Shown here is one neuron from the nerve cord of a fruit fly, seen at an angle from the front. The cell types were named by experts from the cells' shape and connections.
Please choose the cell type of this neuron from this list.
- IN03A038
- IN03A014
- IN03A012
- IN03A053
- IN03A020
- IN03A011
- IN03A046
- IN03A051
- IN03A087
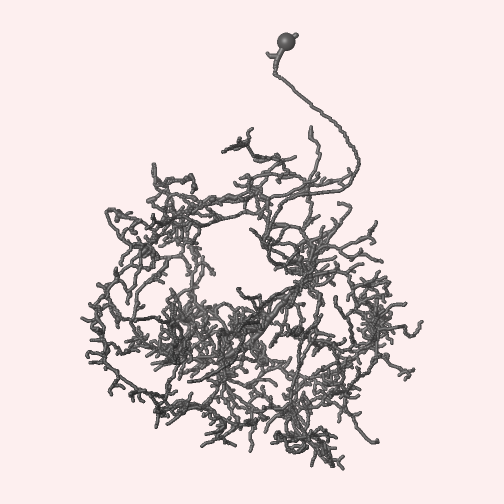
IN03A014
